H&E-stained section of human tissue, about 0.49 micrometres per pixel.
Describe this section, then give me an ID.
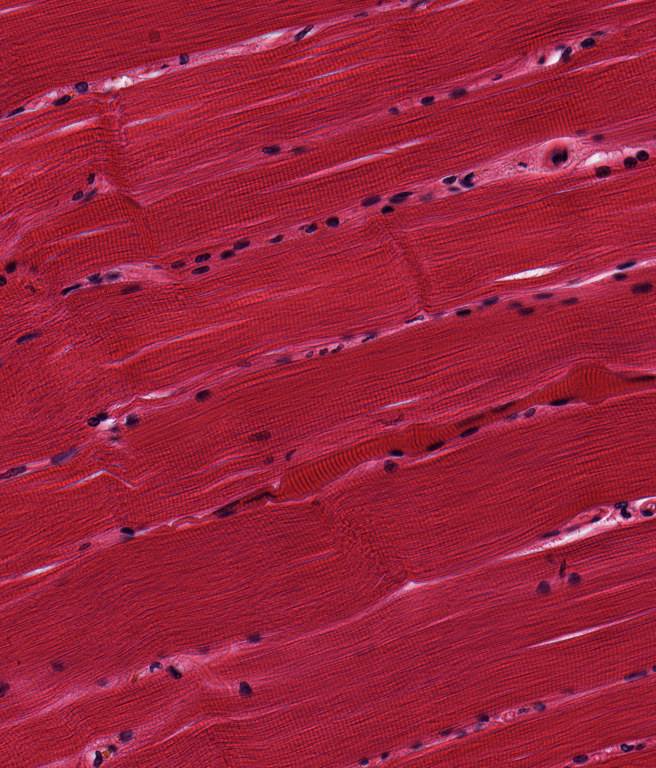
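Long, parallel fibres fill the whole field, rising diagonally from lower left to upper right. Their cytoplasm stains a deep, even red with eosin. See, the nuclei sit at the fibre edges, strung along the borders between neighbours; most are small, dark purple and elongated or oval, their long axes parallel to the fibres. This is skeletal muscle.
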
